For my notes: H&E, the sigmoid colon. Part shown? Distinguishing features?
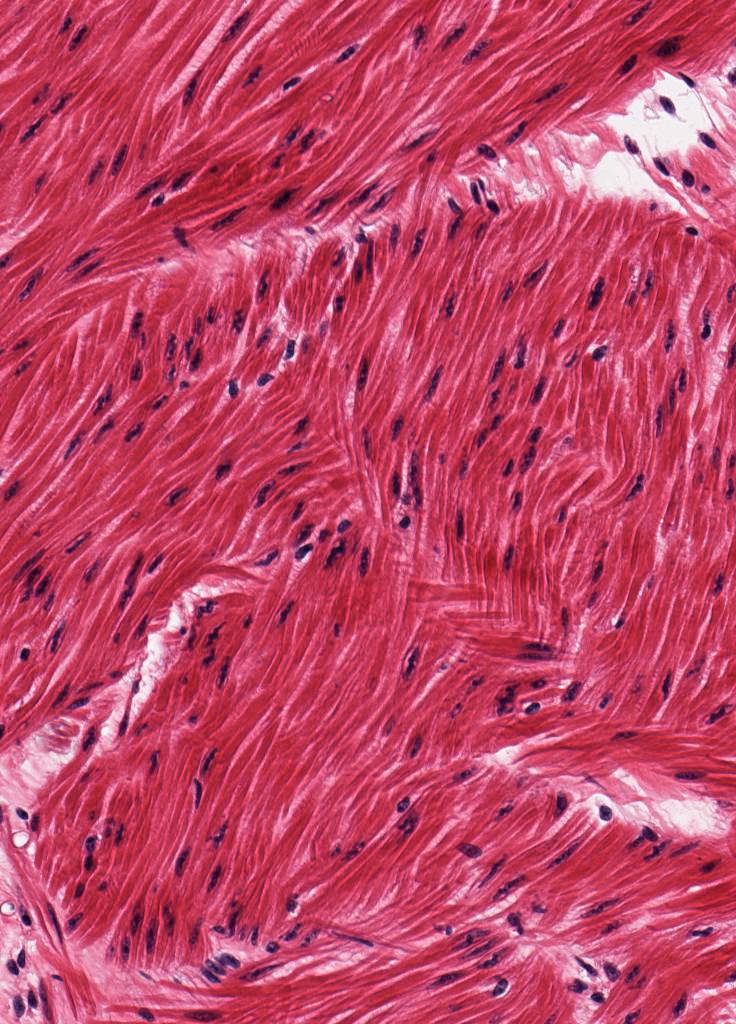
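The answer is smooth muscle. Its elongated, cigar-shaped, dark blue-purple nuclei each lie within a slender spindle-shaped cell, and these cells lie closely side by side in densely packed bundles.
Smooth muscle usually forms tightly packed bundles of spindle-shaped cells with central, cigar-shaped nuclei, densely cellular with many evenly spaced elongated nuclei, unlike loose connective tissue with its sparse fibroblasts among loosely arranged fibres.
The fibres run in different directions from one bundle to the next, and no epithelium, glands or lumen appear anywhere.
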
